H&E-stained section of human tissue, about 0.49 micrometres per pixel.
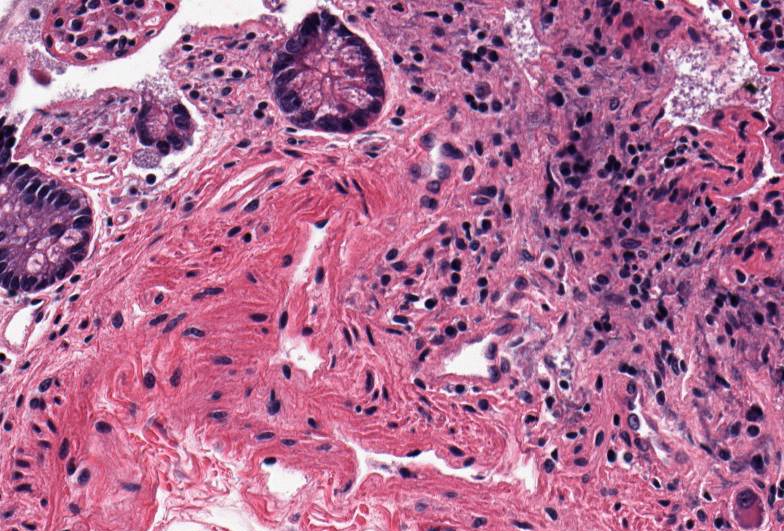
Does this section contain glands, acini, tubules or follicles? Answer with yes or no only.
Yes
